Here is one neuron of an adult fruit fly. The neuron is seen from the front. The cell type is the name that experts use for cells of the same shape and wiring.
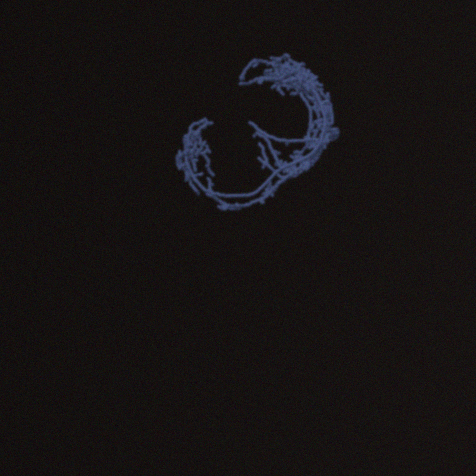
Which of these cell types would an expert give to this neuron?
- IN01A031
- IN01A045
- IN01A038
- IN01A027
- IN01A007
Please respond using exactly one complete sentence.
The cell type this neuron represents is IN01A045.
